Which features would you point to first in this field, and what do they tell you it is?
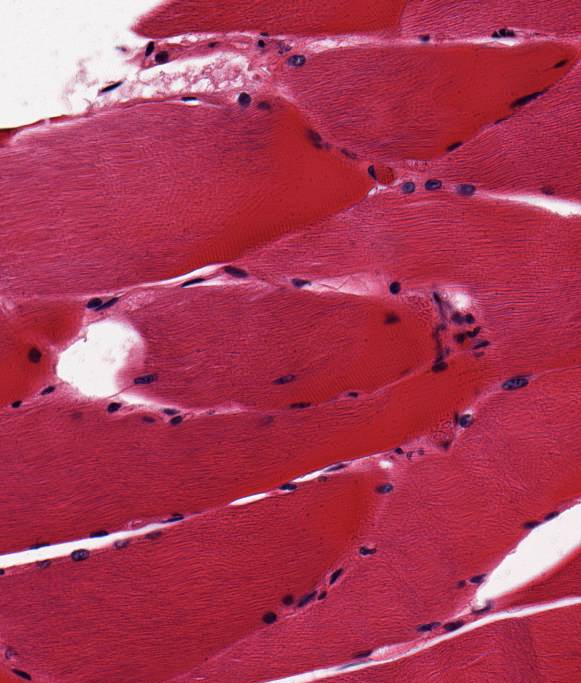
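Skeletal muscle makes up this field. Two features decide it: fine transverse striations cross the fibres, and the nuclei sit at the fibre edges, lined up along their boundaries.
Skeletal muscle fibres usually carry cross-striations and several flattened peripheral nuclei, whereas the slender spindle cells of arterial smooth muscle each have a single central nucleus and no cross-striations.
The cytoplasm stains an even, deep pink-red with eosin, and only thin strands of connective tissue separate neighbouring fibres.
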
